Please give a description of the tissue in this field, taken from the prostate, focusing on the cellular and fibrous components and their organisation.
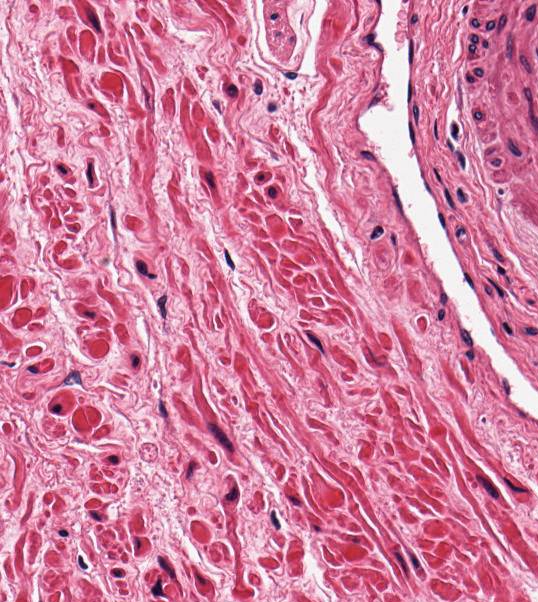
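Eosinophilic fibre bundles run diagonally, upper left to lower right, across most of the field. At left, many fibres cut across, giving rounded eosinophilic profiles of varying size. Fibres stain deeper red than the paler pink tissue between them. Small dark elongated nuclei scattered among the fibres.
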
